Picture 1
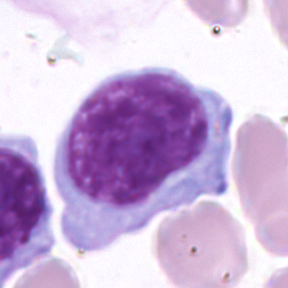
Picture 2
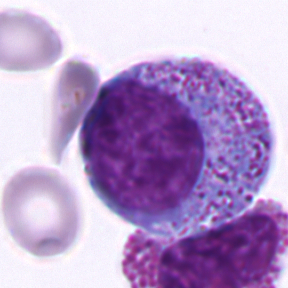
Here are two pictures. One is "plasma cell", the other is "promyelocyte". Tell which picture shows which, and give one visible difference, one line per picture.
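In picture 1 we see a plasma cell: The cell outline is irregular, with a rounded bulge of cytoplasm at the lower left.
In picture 2 we see a promyelocyte: The cell has a round, smooth outline.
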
